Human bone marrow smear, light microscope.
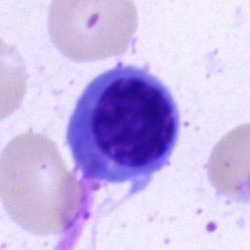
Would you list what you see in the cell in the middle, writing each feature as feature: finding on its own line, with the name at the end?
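Outline: roughly round, to begin with.
Nucleus: notice that it sits off-centre, toward the upper right.
Cytoplasm: see how deep a blue it is.
Cytoplasmic rim: widest on the left side of the cell.
Name: erythroblast.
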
